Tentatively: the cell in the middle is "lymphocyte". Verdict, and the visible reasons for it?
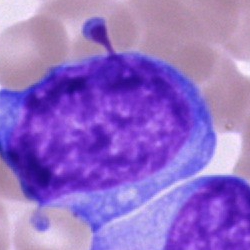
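Take a look at the edge first: a small rounded bleb sits on a thin stalk at the top, and a second small rounded bleb sticks out at the lower left. The chromatin is fine-textured, with just a few darker patches. There's a wider band of cytoplasm below the nucleus than above it, and I can't make out any granules in it. Another nucleated cell touches it at the lower right.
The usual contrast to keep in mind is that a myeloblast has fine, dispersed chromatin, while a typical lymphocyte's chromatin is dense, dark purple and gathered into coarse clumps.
So the fine chromatin here speaks for blast and against lymphocyte. The blebs, the lopsided cytoplasm and the lack of visible granules I'd simply note as seen, without leaning on them either way. So no, lymphocyte doesn't fit: this is a blast.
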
